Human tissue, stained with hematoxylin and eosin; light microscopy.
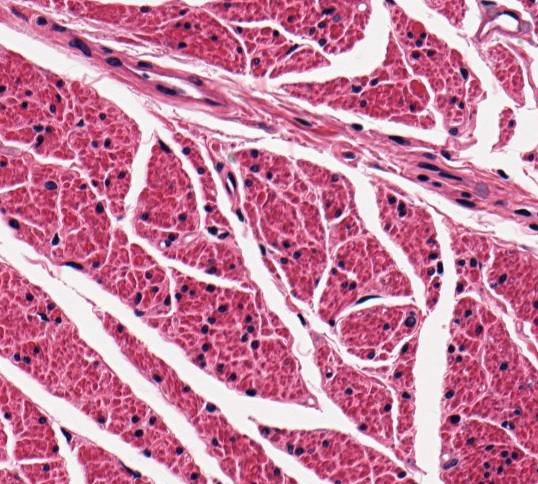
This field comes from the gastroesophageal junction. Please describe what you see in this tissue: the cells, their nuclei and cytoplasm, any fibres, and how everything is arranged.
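Look first at the muscle fibres: most are cut in cross-section, so they appear as closely packed polygonal profiles. Now find their oval nuclei; they sit in the centre of each fibre profile. Notice the cytoplasm too, deep pink with a finely mottled texture. And within each bundle, see how only thin pale partitions separate one fibre from the next.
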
